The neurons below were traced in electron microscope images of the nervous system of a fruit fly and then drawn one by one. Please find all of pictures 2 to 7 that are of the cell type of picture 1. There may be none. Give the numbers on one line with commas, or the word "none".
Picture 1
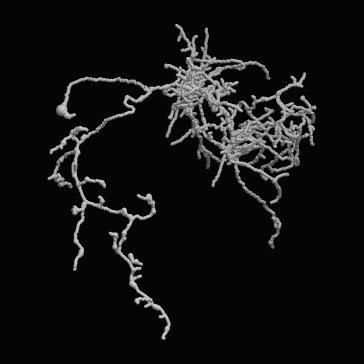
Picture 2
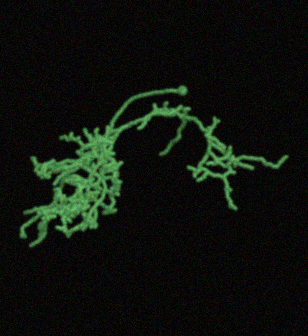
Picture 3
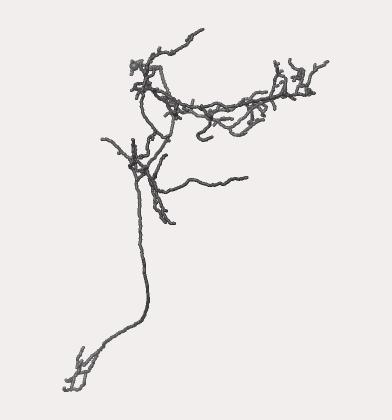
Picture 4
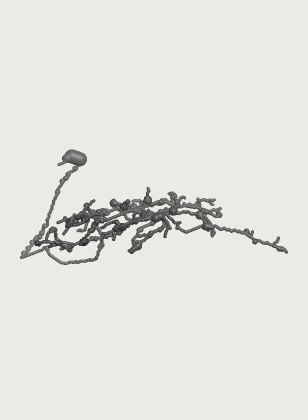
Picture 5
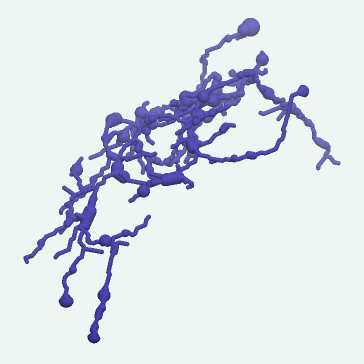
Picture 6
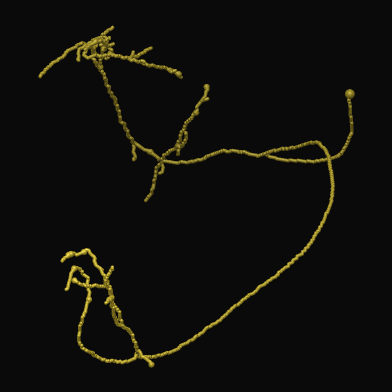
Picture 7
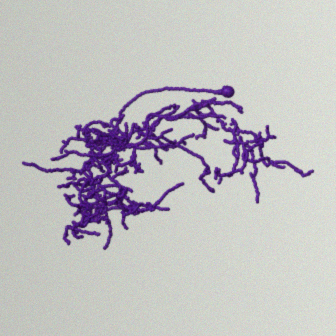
2, 7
